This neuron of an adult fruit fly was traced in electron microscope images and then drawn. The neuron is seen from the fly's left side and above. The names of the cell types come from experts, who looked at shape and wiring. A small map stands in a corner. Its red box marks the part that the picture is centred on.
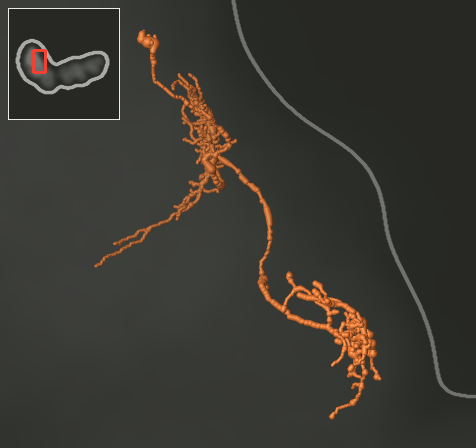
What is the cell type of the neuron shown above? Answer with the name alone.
PS305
